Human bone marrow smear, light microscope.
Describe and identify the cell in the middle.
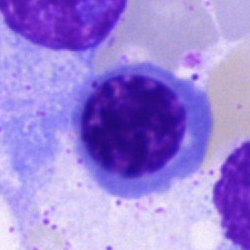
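First, position of the nucleus: off-centre, toward the upper left of the cell. Second, chromatin: coarsely clumped, dark purple with paler patches. Third, cytoplasm: no visible granules. Fourth, surface: no projections. Conclusion: erythroblast.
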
